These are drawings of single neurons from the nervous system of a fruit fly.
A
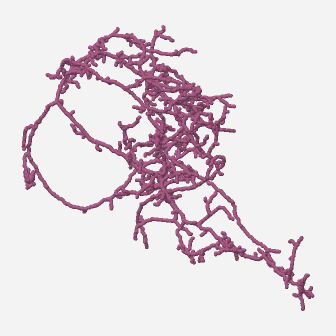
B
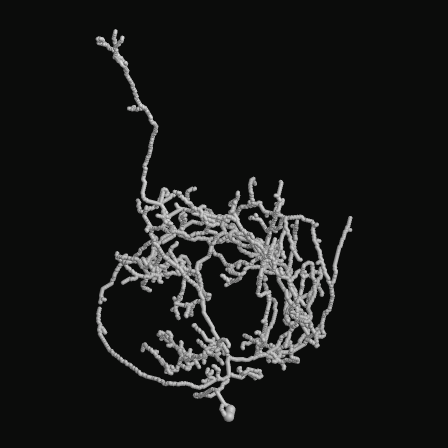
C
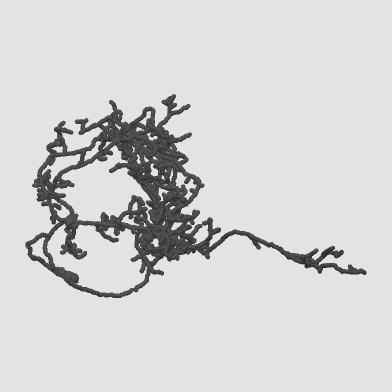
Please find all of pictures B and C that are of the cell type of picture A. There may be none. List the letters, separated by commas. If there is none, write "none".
none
